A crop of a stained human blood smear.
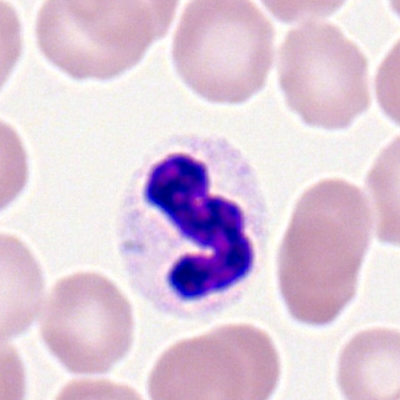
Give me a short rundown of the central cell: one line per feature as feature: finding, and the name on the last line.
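Outline: roughly round, smooth
Chromatin: dark purple, coarsely clumped
Cytoplasm: plentiful, pale pinkish-lilac
Granules: fine, faint, lilac
Name: segmented neutrophil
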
